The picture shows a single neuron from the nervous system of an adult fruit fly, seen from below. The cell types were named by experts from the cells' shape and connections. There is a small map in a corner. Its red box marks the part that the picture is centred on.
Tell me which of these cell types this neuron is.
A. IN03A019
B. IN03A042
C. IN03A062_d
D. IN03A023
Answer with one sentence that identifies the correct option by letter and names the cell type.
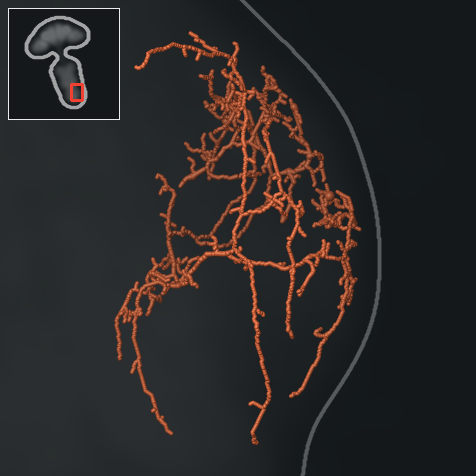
The neuron's type of cell is IN03A042, as in option B.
